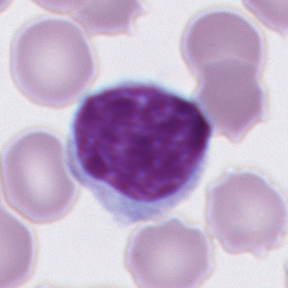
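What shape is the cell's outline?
Roughly round.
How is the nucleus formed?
As a single rounded mass without lobes.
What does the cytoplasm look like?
Pale blue, with no granules visible.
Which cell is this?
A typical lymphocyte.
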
